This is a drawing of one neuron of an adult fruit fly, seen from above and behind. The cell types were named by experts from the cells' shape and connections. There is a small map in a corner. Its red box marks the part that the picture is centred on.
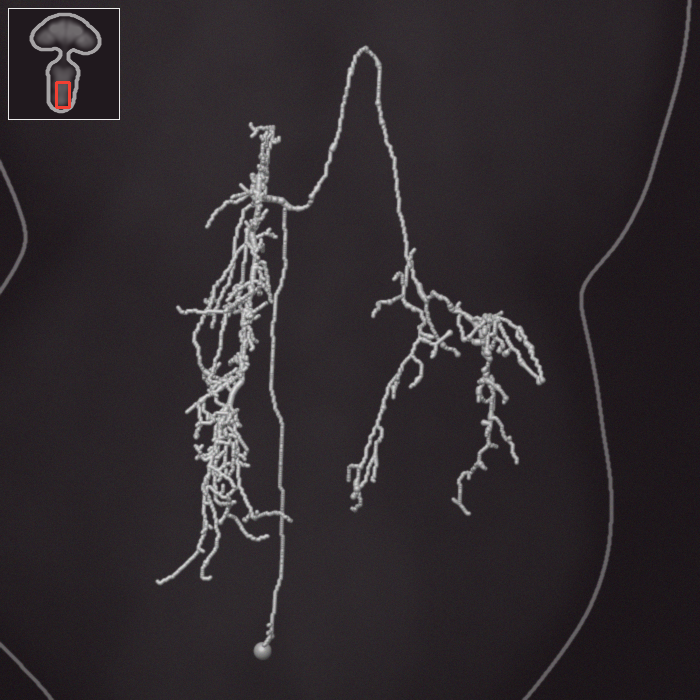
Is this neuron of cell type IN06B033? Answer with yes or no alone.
yes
